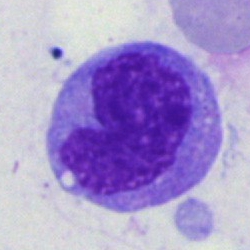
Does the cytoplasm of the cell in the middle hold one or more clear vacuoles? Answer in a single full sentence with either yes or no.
Yes, the cytoplasm of this cell holds one or more clear vacuoles.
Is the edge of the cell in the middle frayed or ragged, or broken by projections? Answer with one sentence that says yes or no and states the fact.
No, this cell has a smooth edge with no projections, blebs or tags.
